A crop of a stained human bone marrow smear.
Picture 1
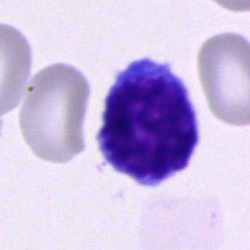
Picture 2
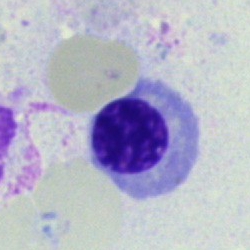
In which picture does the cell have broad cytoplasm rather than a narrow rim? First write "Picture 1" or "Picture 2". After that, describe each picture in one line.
Picture 2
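Picture 1: No distinct rim of cytoplasm is visible around the nucleus.
Picture 2: The cytoplasm is abundant and blue.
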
